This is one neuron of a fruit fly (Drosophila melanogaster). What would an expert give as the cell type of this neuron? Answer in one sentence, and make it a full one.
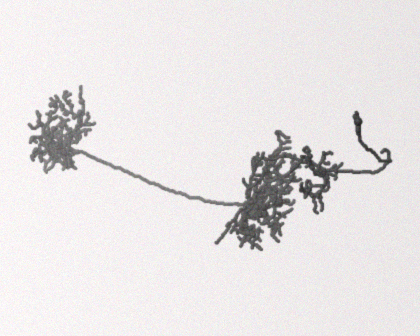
By type, the neuron is TmY19a.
